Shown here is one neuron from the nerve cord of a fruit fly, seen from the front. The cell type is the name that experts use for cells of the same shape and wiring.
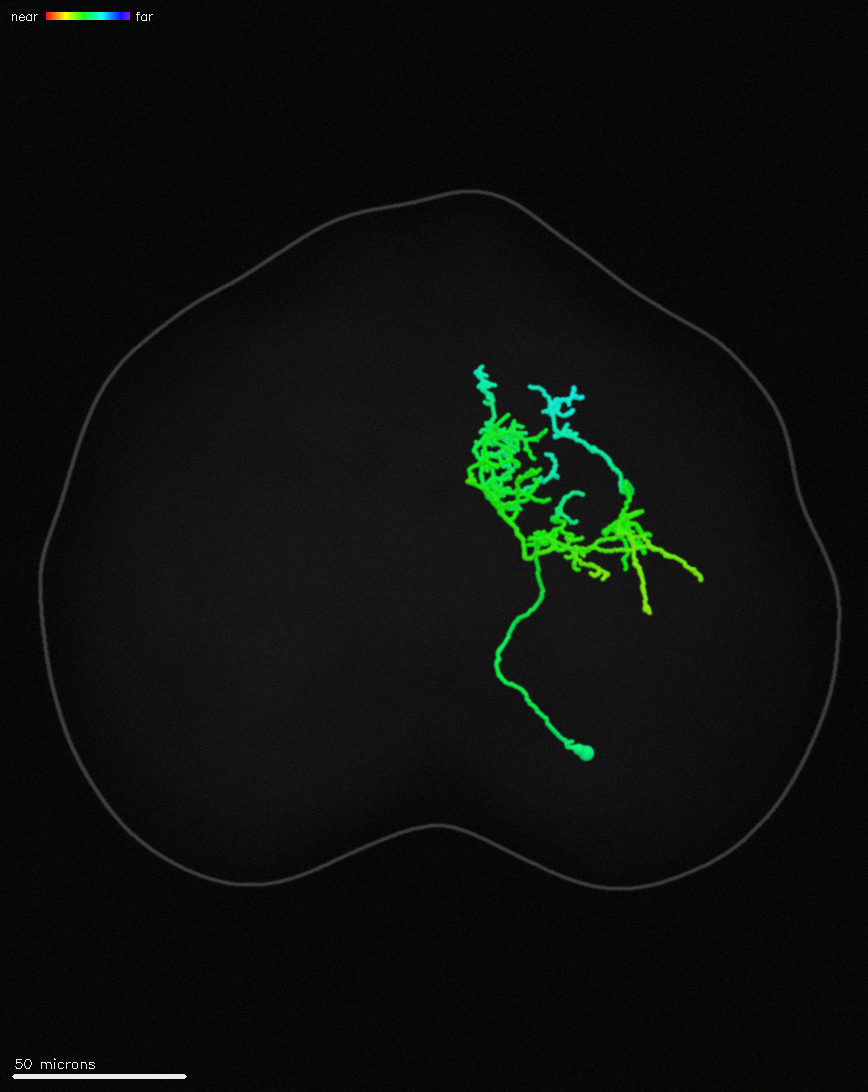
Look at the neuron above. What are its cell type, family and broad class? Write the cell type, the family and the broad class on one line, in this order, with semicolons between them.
IN03B051; hemilineage 03B; nerve-cord intrinsic neuron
